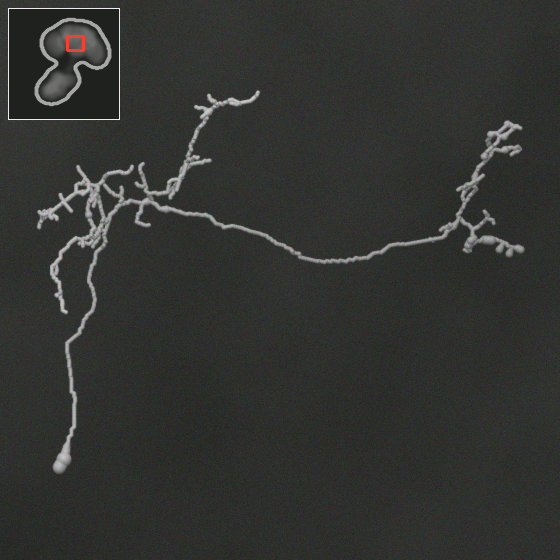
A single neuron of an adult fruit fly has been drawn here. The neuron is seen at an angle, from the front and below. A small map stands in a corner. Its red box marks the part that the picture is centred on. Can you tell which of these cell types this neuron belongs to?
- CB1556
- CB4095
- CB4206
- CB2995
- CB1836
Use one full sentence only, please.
This neuron is a cell of type CB1556.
